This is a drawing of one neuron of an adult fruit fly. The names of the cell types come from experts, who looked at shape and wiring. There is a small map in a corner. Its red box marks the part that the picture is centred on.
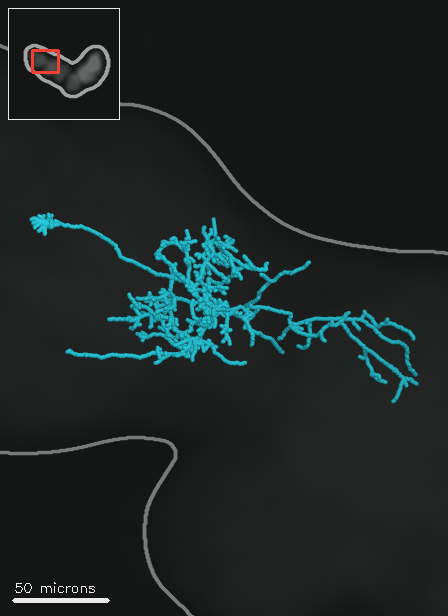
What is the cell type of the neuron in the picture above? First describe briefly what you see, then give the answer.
By the scale bar it is about 200 microns wide in this view. Dozens of branch ends can be seen. This is a nerve-cord intrinsic neuron. Its cell type is INXXX355.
